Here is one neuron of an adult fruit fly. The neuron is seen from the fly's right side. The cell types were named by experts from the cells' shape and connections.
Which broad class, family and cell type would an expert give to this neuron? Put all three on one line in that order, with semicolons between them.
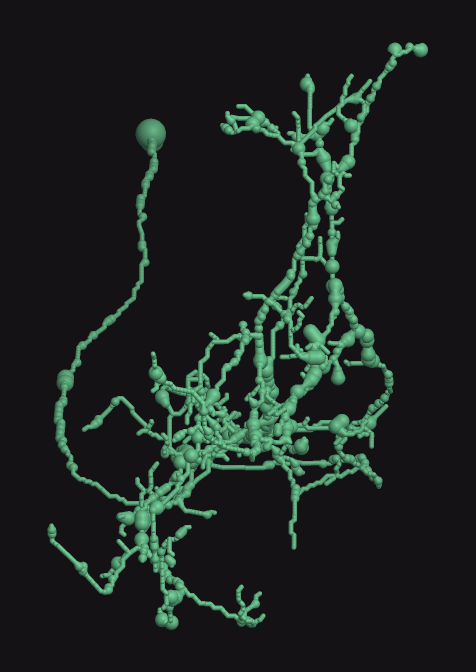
central-brain intrinsic neuron; hemilineage VLPp&l1_anterior; CL128_e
